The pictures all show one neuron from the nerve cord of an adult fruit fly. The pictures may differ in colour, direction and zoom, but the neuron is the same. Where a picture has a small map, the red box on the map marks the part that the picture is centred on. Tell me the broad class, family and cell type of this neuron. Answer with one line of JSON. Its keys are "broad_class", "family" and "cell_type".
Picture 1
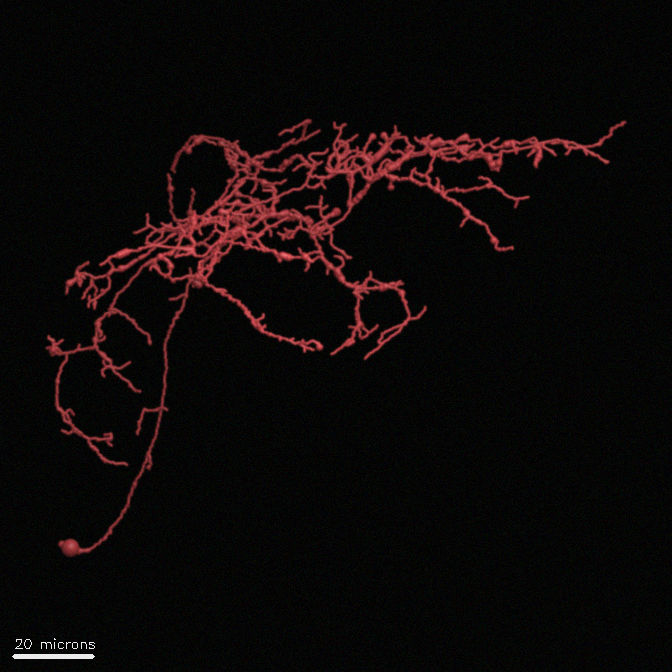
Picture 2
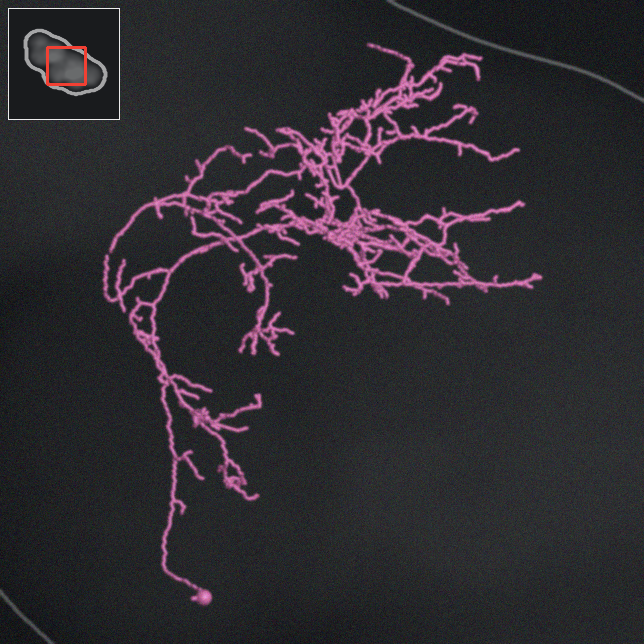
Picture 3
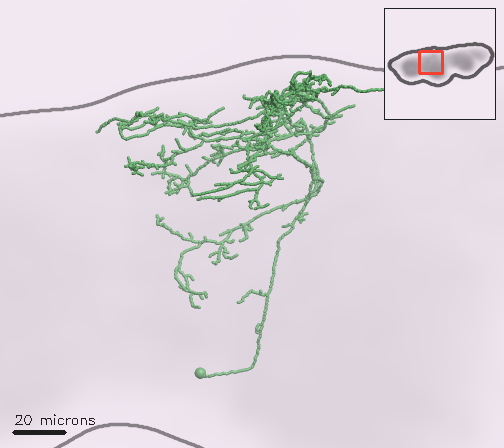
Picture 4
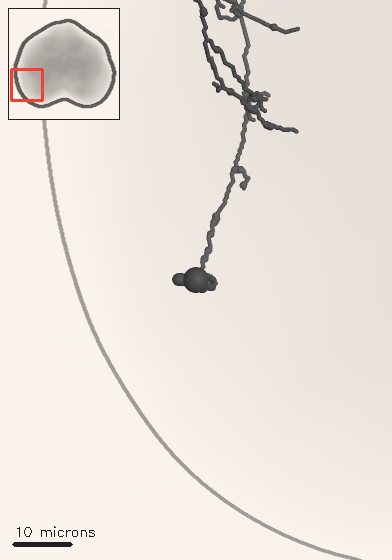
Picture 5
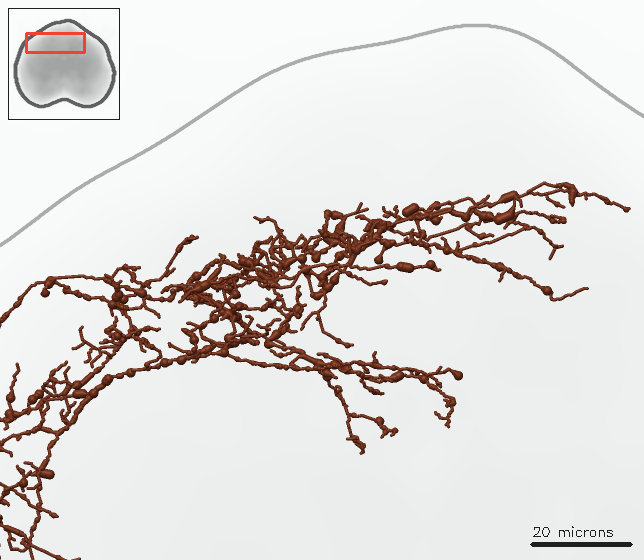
{"broad_class": "nerve-cord intrinsic neuron", "family": "hemilineage 08A", "cell_type": "IN08A011"}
